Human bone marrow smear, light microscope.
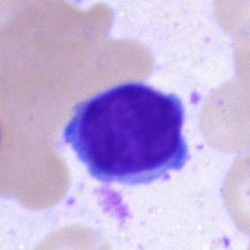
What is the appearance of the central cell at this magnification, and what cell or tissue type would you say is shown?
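The cell has a roughly round outline, marked by small blunt bulges at its edge. Its chromatin is stained a dense dark purple. The cytoplasm is a deep blue and forms only a thin rim around the nucleus. The cell is a lymphocyte.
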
